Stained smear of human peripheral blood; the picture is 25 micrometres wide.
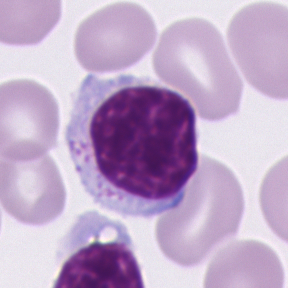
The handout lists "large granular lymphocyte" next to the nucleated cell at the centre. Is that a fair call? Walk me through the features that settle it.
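Granules: fine, reddish-purple, mostly on the left and lower-left side of the pale blue cytoplasm; for large granular lymphocyte, against typical lymphocyte.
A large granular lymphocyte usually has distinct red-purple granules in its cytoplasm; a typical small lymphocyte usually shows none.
Nucleus: round, about 10 micrometres across; goes with large granular lymphocyte.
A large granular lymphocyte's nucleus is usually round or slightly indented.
Nucleus about 70% of the cell's area, cytoplasm more than a thin rim; for large granular lymphocyte, against typical lymphocyte.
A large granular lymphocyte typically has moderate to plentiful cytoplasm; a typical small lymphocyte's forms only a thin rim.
No nucleolus, no vacuoles, outline uneven and slightly frayed on the left: no bearing on either name. Verdict: large granular lymphocyte fits.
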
